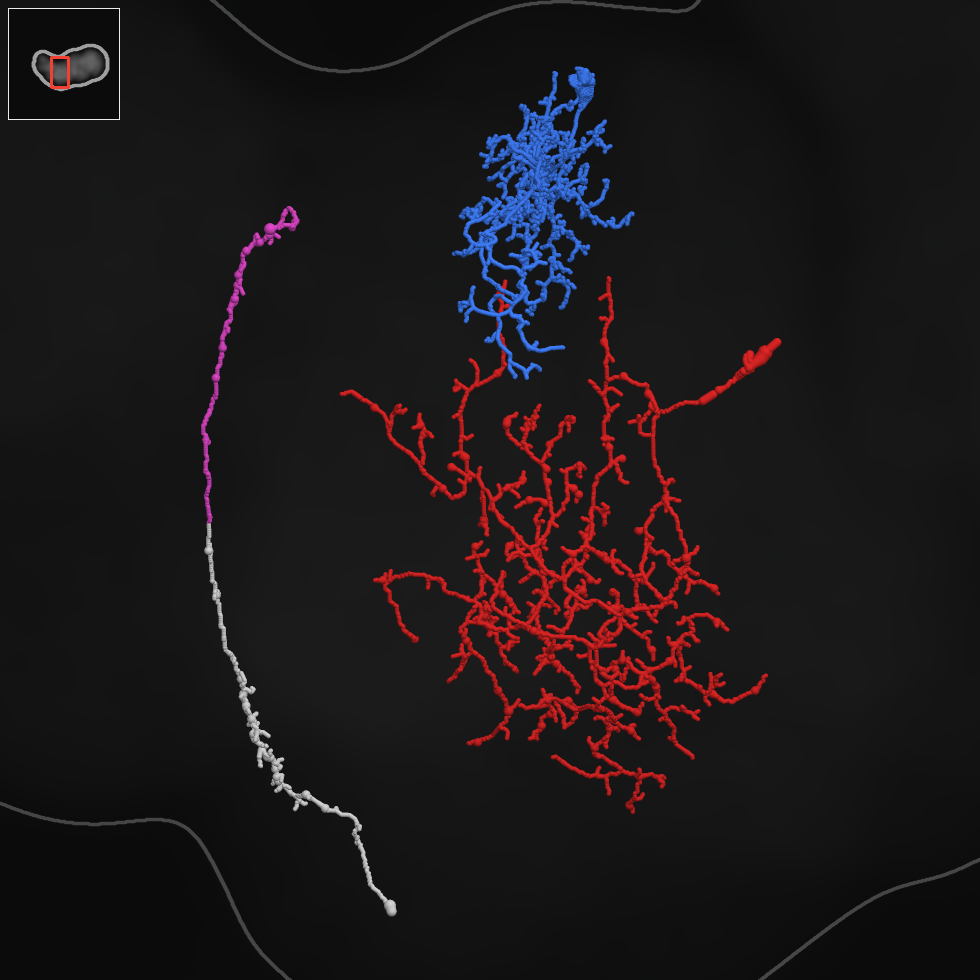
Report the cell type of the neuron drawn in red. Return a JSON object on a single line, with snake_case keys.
{"cell_type": "Dm20"}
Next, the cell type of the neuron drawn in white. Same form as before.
{"cell_type": "Dm3b"}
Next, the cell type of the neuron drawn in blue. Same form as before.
{"cell_type": "Lawf1"}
